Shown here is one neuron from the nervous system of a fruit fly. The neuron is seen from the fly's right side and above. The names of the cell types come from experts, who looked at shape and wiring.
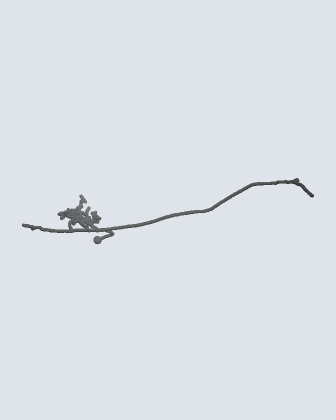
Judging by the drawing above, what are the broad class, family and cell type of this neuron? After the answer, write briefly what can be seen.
It is an ascending neuron. Its family is hemilineage 10B. The cell type is AN10B034. The cell body can be seen on the left of the picture. As drawn here it is more than twice as wide as it is tall.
